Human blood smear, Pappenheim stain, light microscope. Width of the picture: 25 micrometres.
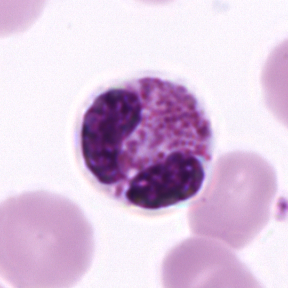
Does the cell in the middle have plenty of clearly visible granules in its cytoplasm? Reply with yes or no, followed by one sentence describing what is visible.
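Yes. The cytoplasm is packed with coarse reddish-pink granules.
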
